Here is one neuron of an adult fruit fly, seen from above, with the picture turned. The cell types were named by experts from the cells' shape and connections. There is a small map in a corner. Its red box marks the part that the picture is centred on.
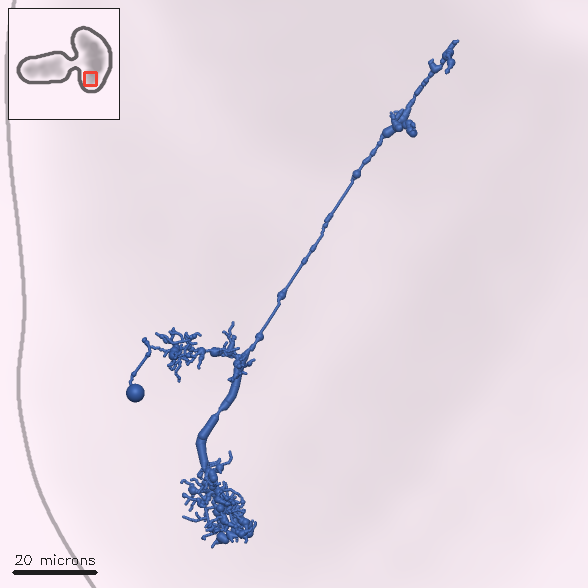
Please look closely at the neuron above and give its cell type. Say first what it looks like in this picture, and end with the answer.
It is in the brain and does not reach the nerve cord. By the scale bar it is about 120 microns tall in this view. Dozens of branch ends can be seen. It is an optic-lobe intrinsic neuron. The cell type is Y3.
